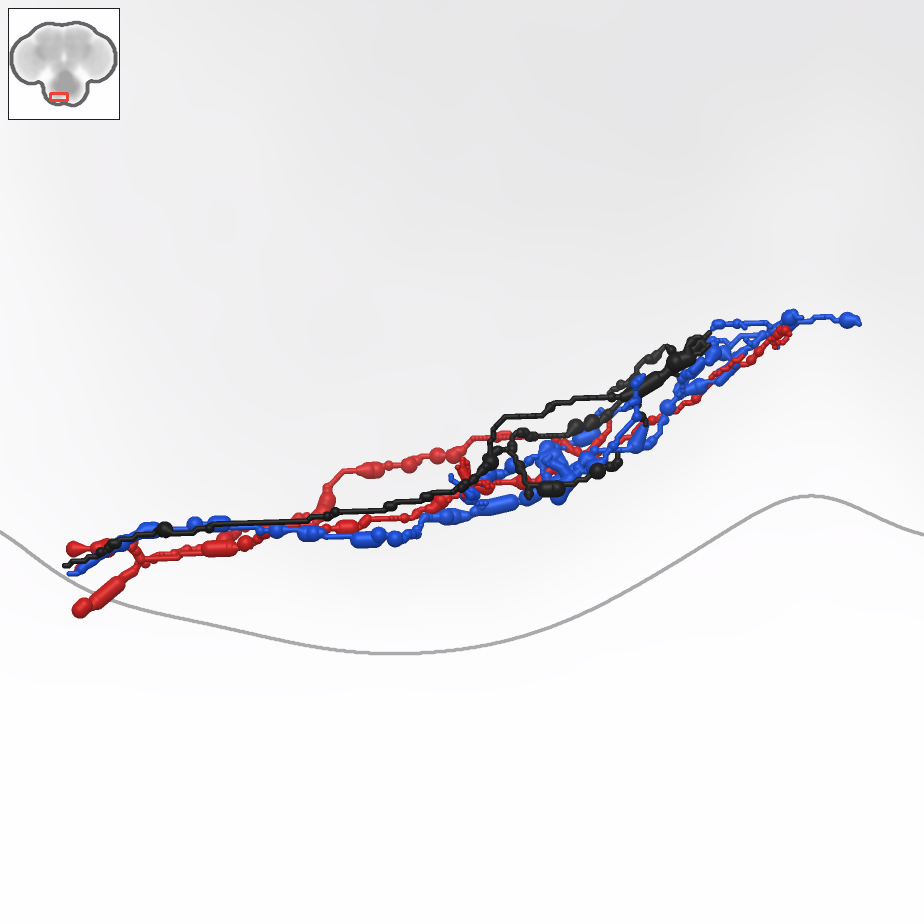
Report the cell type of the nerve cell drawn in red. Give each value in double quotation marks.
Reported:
"LgLG7"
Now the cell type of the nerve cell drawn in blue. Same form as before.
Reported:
"LgLG8"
